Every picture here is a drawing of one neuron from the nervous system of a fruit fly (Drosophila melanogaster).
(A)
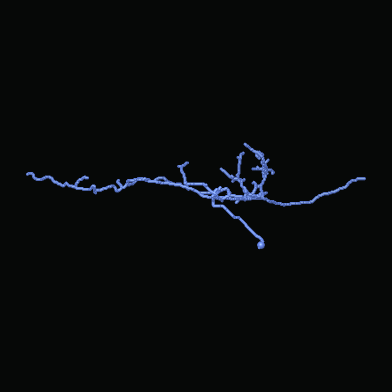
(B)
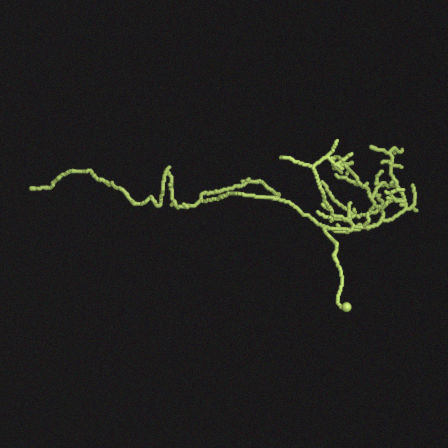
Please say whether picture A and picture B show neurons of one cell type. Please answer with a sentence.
They are of the same cell type.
